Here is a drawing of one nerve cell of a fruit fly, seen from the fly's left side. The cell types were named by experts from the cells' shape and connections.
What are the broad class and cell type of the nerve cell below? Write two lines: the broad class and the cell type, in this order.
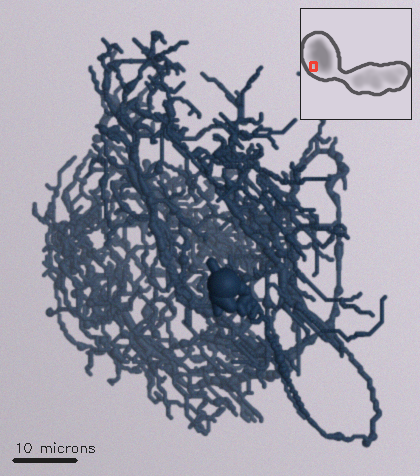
central-brain intrinsic neuron
GNG056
